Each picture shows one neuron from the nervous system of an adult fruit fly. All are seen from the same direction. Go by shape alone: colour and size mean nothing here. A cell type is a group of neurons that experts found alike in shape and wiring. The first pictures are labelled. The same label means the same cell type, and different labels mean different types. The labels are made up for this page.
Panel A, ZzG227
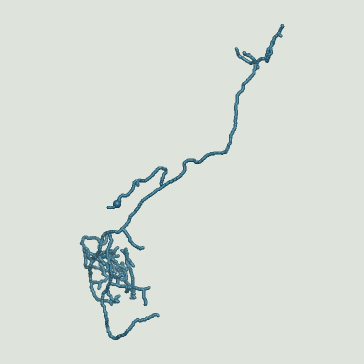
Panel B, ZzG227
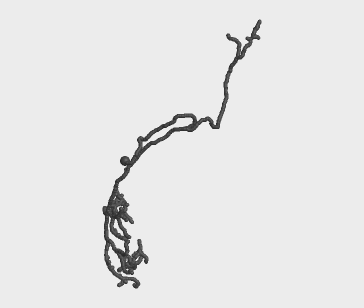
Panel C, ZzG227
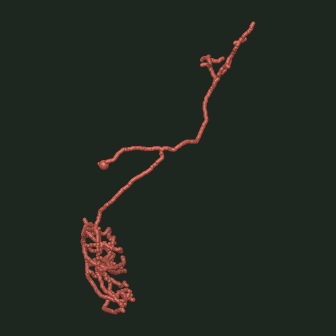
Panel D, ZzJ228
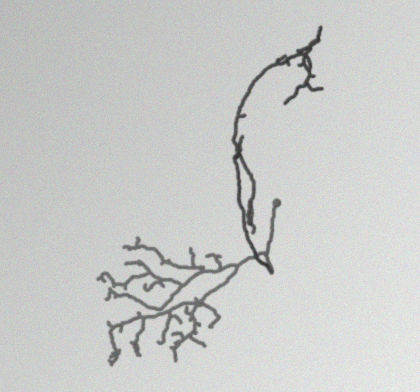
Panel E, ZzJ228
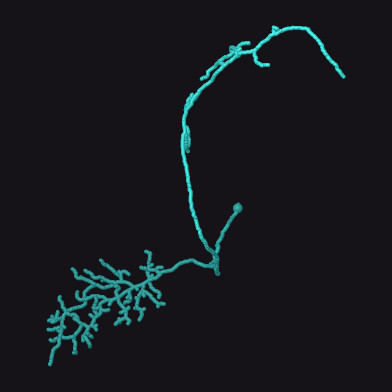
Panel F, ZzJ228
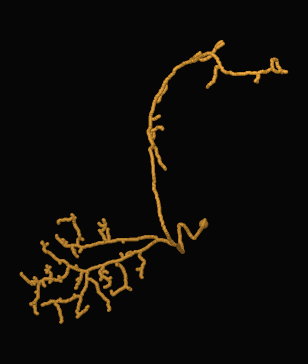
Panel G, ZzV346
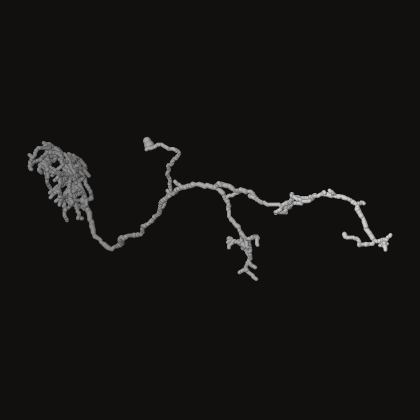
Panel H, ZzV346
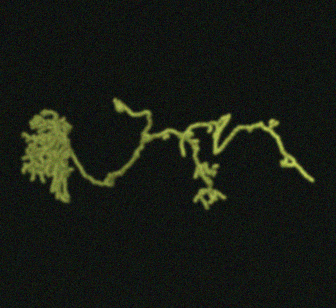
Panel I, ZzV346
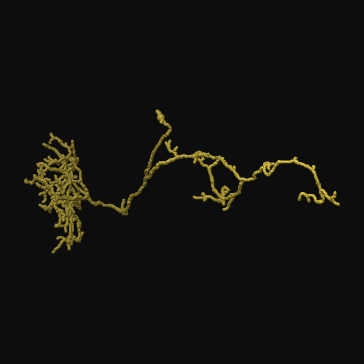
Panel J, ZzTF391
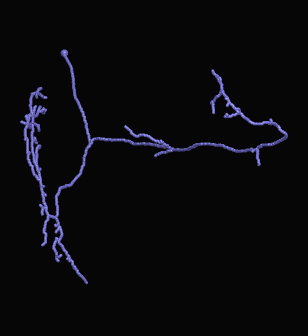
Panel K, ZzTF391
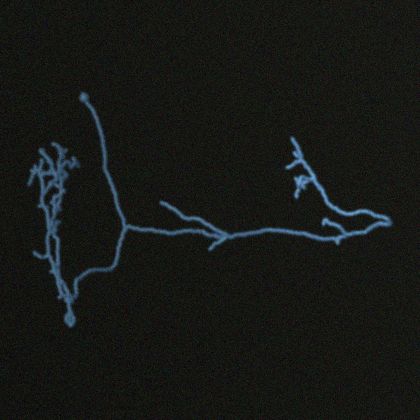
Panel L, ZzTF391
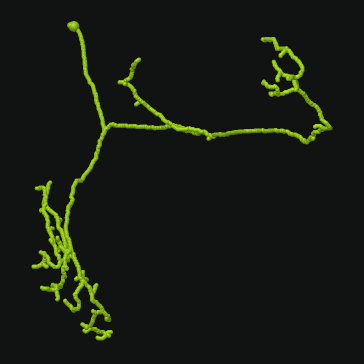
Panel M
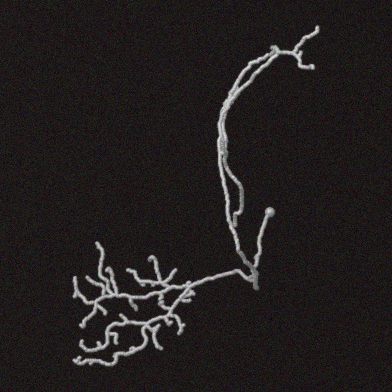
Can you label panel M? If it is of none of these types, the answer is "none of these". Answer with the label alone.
ZzJ228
